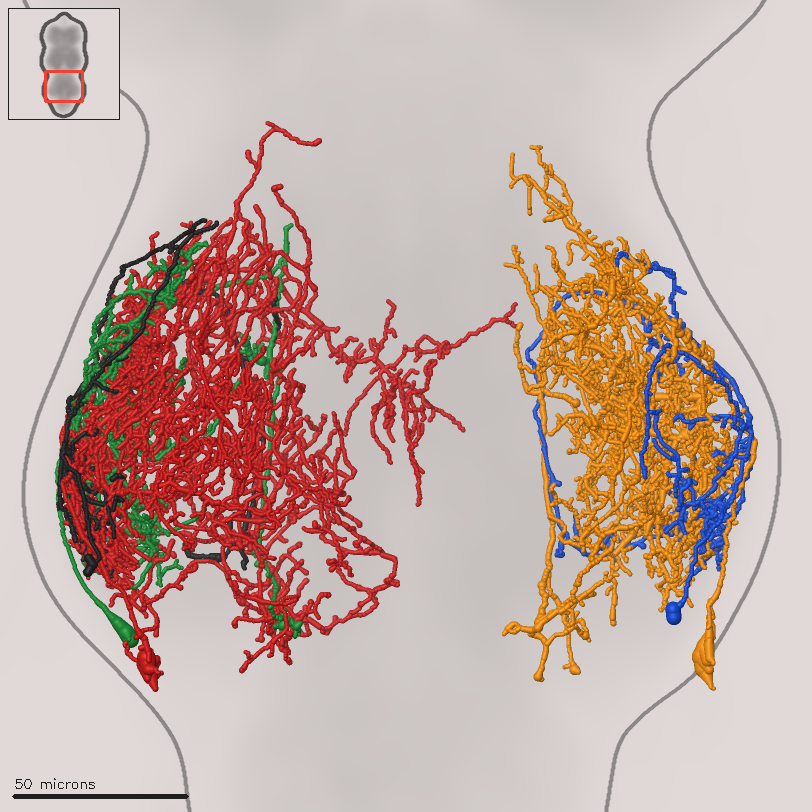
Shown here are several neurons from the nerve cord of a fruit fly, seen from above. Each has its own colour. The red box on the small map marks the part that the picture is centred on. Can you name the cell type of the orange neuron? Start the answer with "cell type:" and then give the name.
cell type: IN09A002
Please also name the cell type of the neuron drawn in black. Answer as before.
cell type: IN09A034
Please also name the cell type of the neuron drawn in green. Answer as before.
cell type: IN09A021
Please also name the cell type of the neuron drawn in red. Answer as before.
cell type: IN09A001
